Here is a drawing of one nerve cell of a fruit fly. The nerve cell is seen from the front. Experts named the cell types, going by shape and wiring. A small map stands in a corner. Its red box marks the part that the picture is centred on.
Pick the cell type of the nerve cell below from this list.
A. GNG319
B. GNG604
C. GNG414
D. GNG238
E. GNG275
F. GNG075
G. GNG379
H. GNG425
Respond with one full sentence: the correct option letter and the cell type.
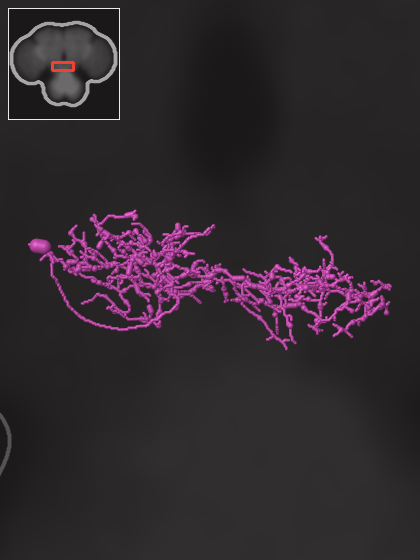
Named in option F, GNG075 is the cell type of the nerve cell.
